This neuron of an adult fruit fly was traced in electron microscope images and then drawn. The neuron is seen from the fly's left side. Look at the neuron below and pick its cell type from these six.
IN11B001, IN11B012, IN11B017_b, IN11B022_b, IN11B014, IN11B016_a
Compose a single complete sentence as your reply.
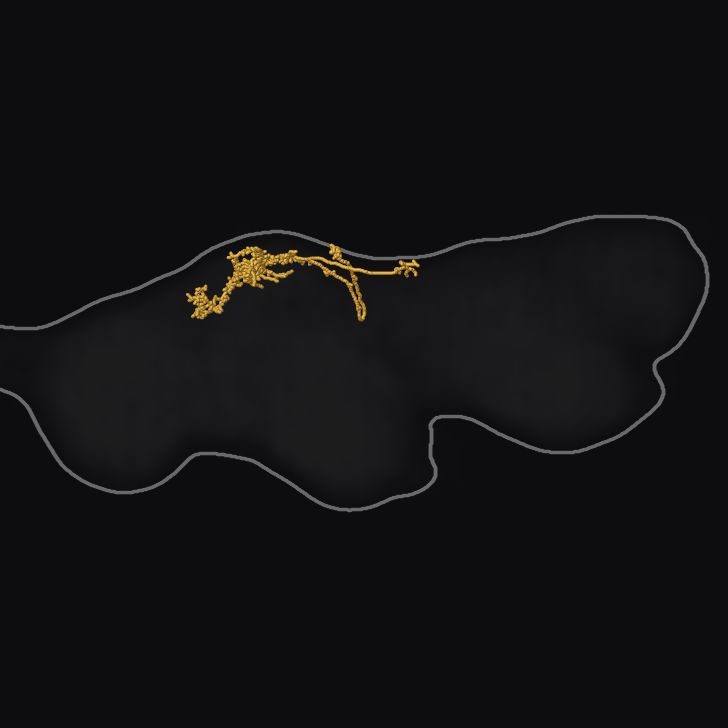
As for cell type, this neuron is IN11B001.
